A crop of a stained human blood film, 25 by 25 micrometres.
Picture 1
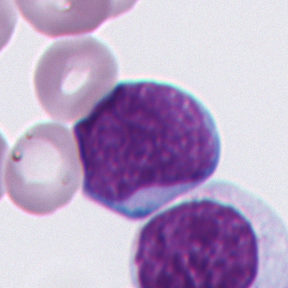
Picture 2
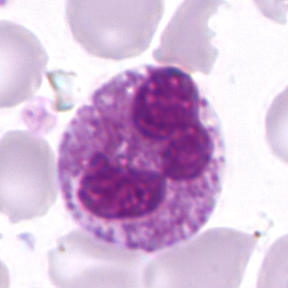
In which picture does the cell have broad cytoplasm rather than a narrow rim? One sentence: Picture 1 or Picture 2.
The nucleus is surrounded by plenty of cytoplasm in picture 2.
